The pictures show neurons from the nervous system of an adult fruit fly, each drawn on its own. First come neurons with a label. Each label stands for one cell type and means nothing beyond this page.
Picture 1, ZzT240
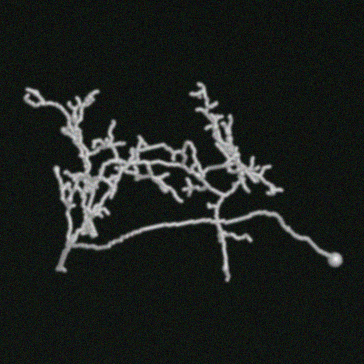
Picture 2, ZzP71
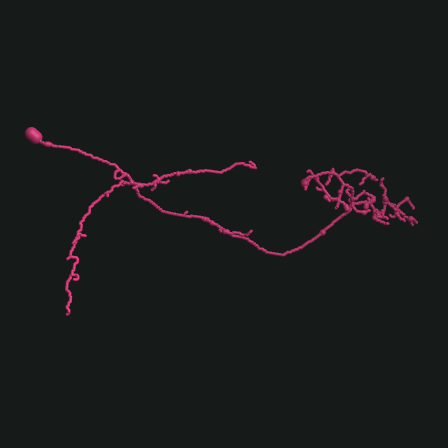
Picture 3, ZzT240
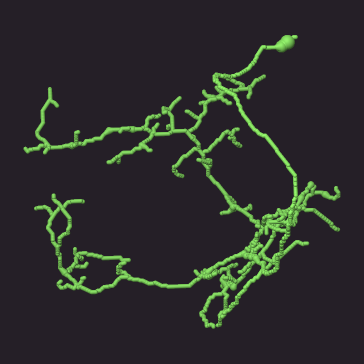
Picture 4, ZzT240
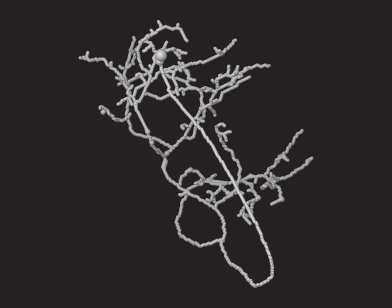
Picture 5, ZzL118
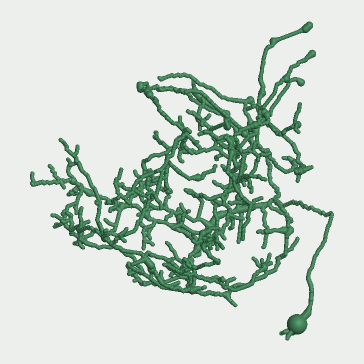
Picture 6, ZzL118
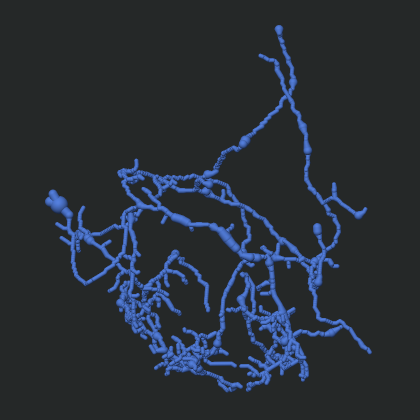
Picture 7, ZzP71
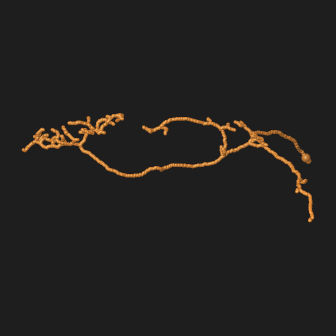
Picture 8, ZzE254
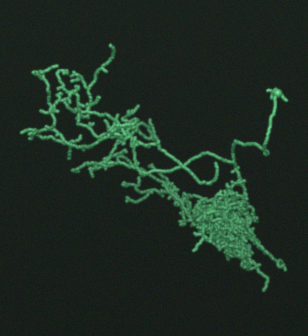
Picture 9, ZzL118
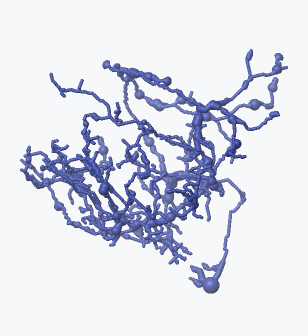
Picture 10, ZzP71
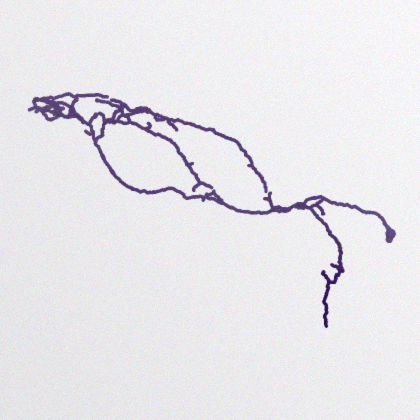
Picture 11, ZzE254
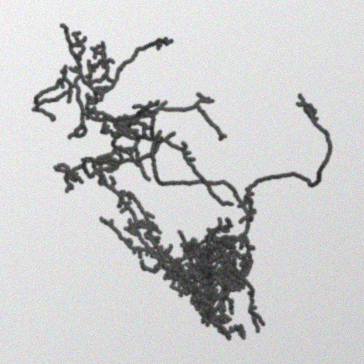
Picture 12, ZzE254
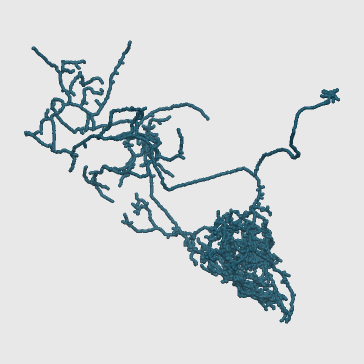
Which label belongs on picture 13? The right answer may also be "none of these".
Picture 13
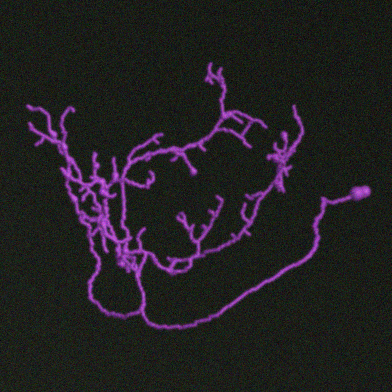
ZzT240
